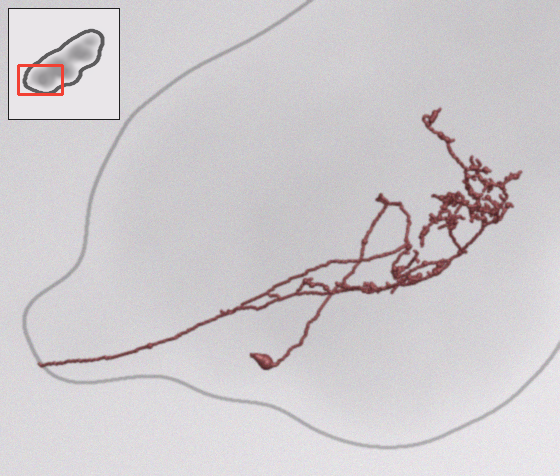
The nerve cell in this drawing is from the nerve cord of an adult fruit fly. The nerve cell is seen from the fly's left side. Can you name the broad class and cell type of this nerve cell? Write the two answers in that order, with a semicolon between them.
ascending neuron; ANXXX404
